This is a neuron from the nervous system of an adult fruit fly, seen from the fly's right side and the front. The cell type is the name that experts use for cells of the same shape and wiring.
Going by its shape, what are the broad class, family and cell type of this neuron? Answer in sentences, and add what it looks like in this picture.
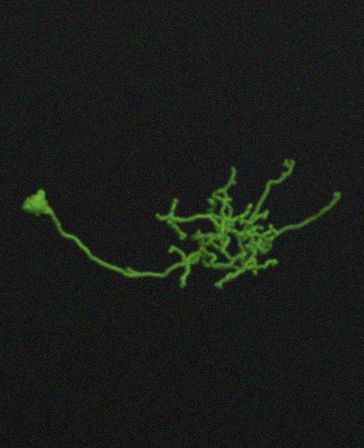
It is a nerve-cord intrinsic neuron. Its family is hemilineage 01B. It is of cell type IN01B073. As drawn here it is wider than it is tall.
